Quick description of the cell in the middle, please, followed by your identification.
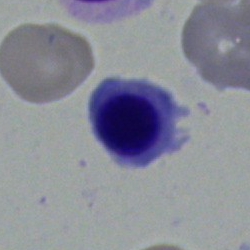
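Dense, very dark purple chromatin fills the nucleus throughout. The nucleus is positioned toward the left side of the cell. Blue cytoplasm forms a rim that is widest on the right. At the right edge, the cytoplasm extends in ragged, finger-like projections. This is an erythroblast.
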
